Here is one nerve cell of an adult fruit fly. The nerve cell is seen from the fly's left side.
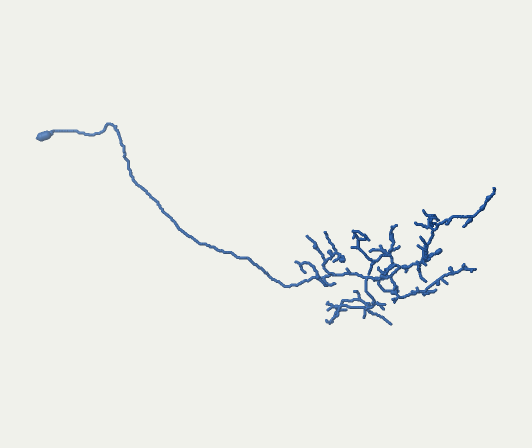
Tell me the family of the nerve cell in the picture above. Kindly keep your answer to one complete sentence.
The family of the nerve cell is Cm.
